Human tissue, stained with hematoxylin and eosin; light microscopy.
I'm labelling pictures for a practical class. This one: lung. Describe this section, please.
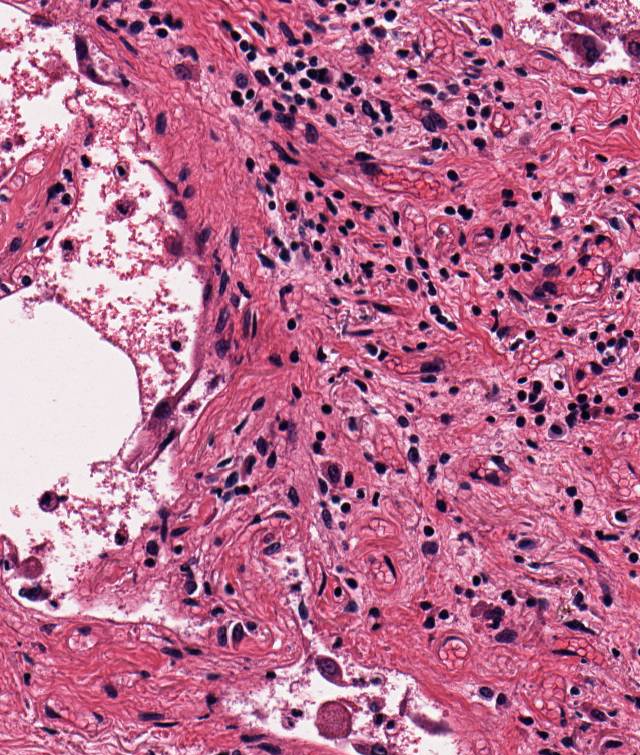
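Most of the field is pink fibrous stroma, with an open empty space along the left edge. This stroma consists of wavy eosinophilic collagen fibres running in varied directions. Elongated, spindle-shaped nuclei form a band from the upper left toward the centre. No glands or epithelium-lined structures are seen.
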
